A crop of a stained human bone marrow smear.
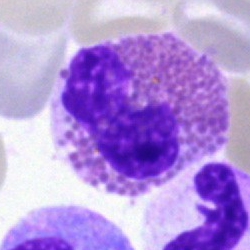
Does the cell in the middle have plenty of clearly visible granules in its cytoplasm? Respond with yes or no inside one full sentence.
Yes, this cell's cytoplasm carries many visible granules.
